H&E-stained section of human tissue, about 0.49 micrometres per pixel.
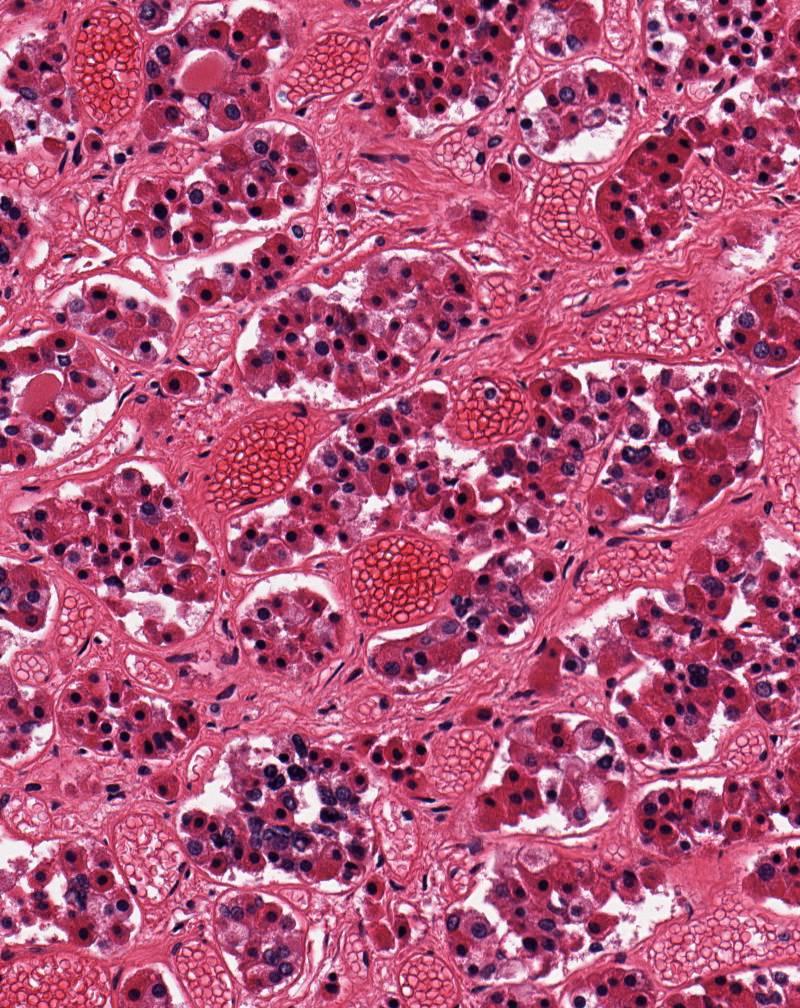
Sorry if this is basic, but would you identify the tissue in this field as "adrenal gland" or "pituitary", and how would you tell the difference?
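This is pituitary, not adrenal gland. Across the whole field the cells form rounded nests separated by thin fibrous septa.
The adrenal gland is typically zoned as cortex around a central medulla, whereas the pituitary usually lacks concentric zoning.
Many thin-walled vessels packed with red blood cells lie between the nests. The nest cells have abundant granular eosinophilic cytoplasm and mostly a single round dark nucleus.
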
